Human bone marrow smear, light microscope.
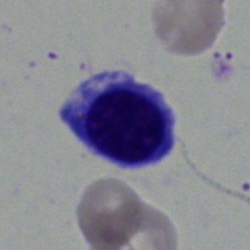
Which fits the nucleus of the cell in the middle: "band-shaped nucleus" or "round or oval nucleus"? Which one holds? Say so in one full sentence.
The shape of the nucleus is one compact round or oval mass.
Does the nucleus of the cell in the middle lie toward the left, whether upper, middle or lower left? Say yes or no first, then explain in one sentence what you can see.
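No. The nucleus sits toward the right, leaving the widest band of cytoplasm on the left.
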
